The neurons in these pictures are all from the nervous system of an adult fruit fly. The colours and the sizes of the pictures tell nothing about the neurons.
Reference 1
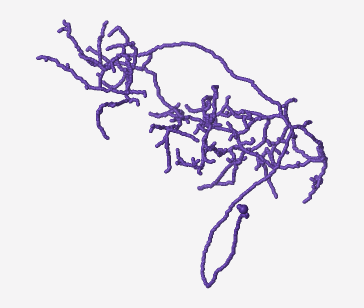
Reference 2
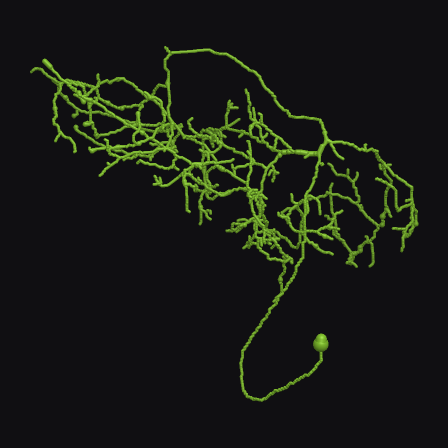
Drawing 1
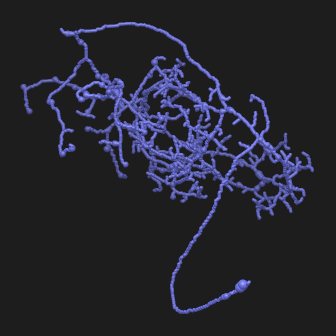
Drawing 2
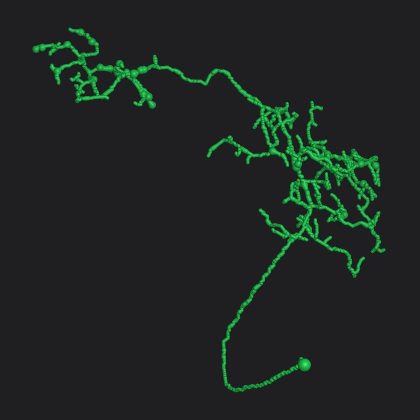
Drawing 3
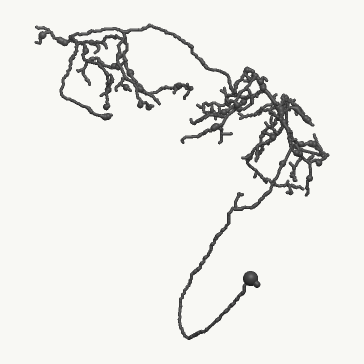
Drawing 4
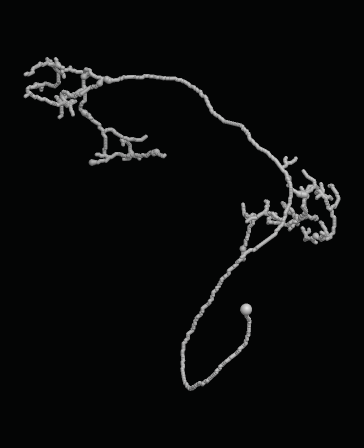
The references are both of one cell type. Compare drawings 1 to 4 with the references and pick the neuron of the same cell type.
1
